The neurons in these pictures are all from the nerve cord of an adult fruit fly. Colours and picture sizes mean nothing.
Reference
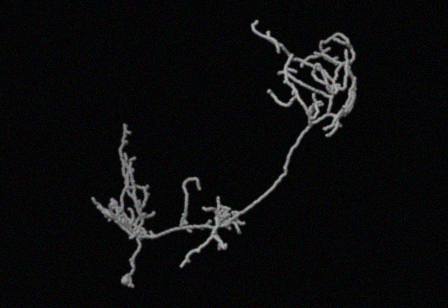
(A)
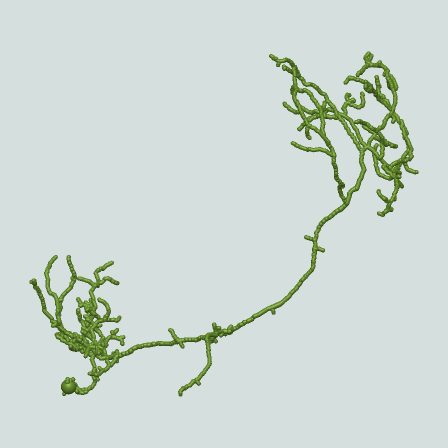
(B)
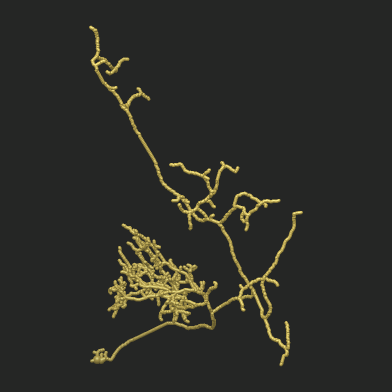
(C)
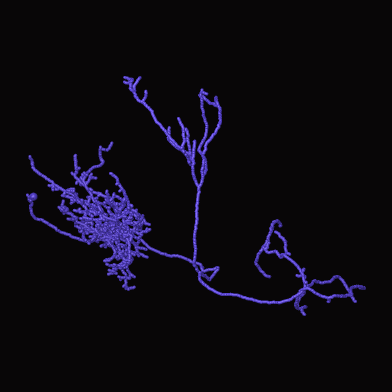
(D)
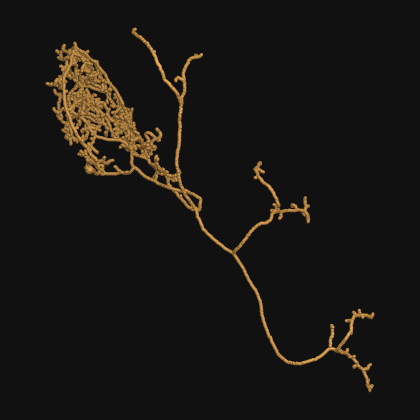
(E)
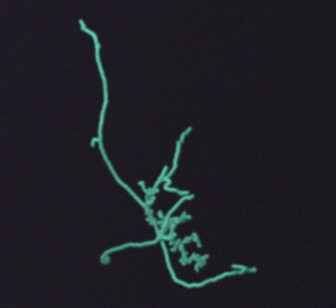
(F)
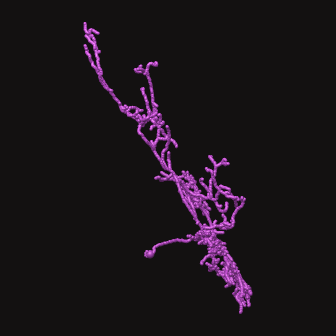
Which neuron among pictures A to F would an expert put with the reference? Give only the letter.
A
